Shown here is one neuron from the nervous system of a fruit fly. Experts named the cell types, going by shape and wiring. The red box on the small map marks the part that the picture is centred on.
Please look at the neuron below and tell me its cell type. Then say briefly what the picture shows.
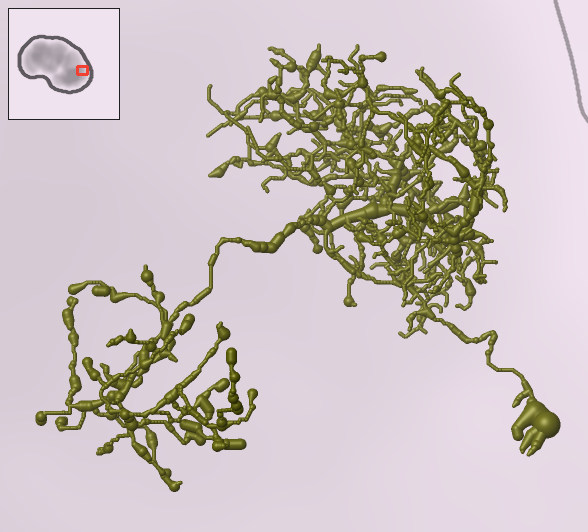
Its cell type is INXXX333. This is a nerve-cord intrinsic neuron. The cell body can be seen at the lower right of the picture. In this view it is about as wide as it is tall.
